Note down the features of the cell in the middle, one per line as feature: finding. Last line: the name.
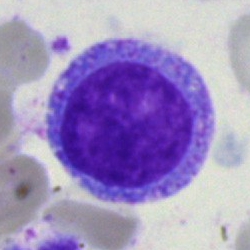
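Outline: round and smooth.
Chromatin: finely granular, with a few paler patches.
Cytoplasm: a narrow blue rim around the nucleus on all sides.
Granules: fine, purple, scattered through the cytoplasm.
Name: blast.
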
